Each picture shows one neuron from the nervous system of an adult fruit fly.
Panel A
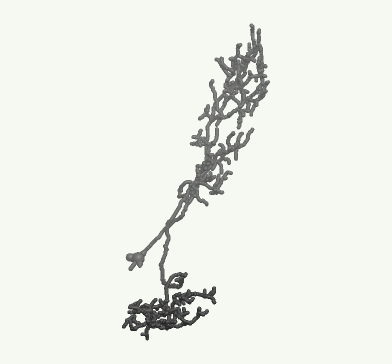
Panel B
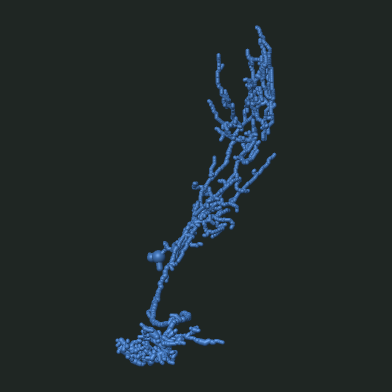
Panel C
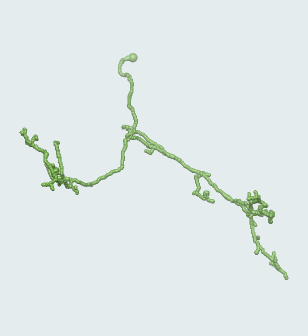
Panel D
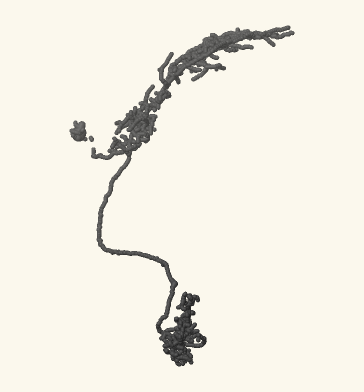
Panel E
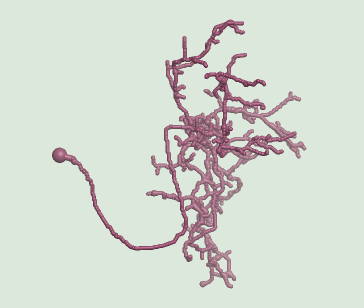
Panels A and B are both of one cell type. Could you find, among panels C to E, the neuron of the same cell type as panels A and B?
Panel D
